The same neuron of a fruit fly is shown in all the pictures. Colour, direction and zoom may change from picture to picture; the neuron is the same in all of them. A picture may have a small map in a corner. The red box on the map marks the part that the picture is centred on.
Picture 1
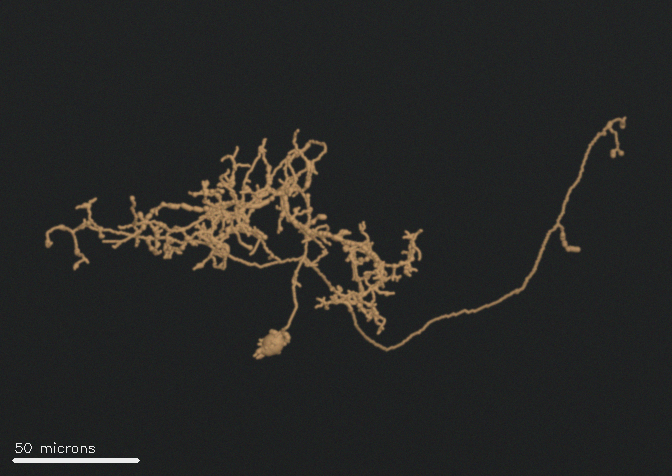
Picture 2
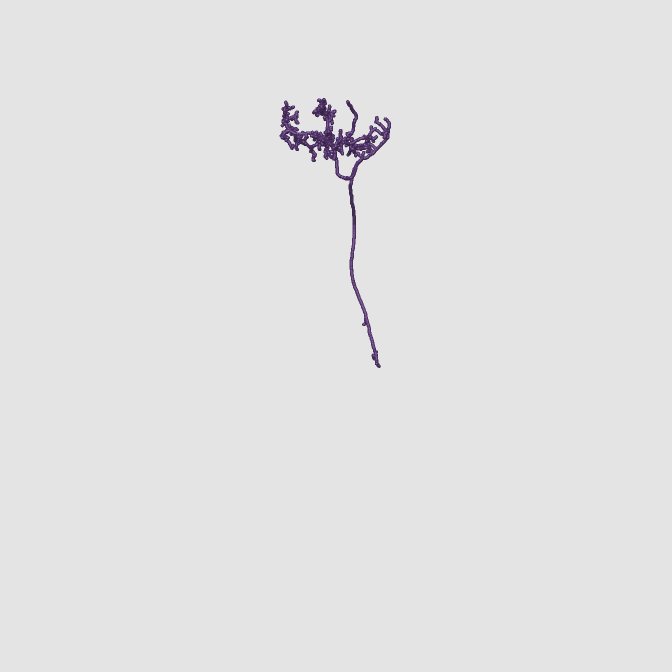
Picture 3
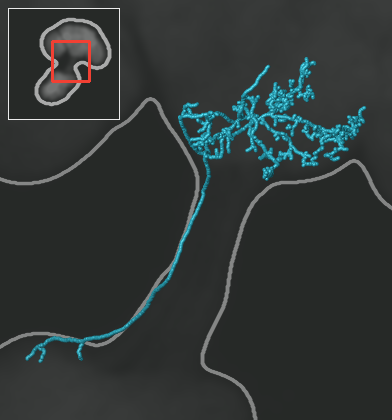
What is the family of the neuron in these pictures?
hemilineage LB5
